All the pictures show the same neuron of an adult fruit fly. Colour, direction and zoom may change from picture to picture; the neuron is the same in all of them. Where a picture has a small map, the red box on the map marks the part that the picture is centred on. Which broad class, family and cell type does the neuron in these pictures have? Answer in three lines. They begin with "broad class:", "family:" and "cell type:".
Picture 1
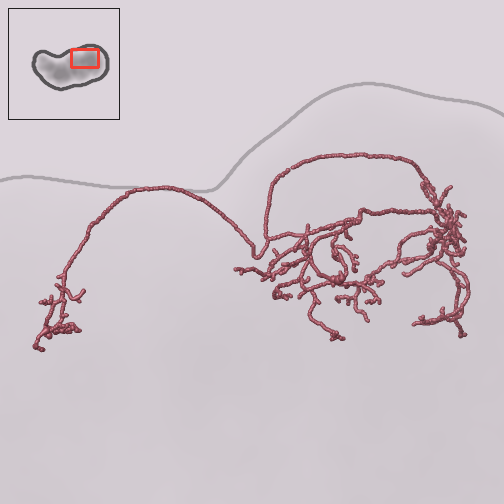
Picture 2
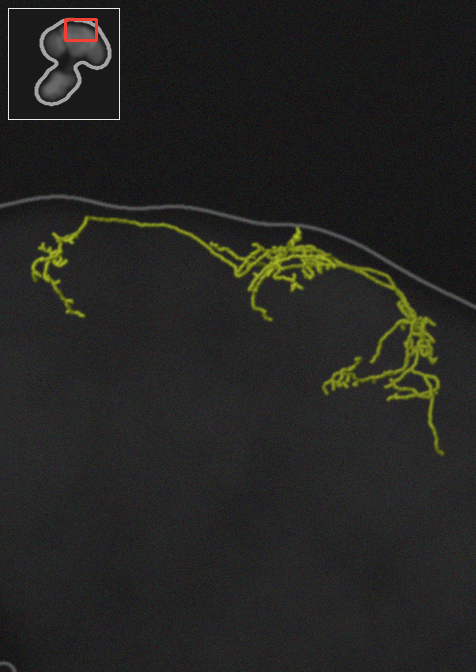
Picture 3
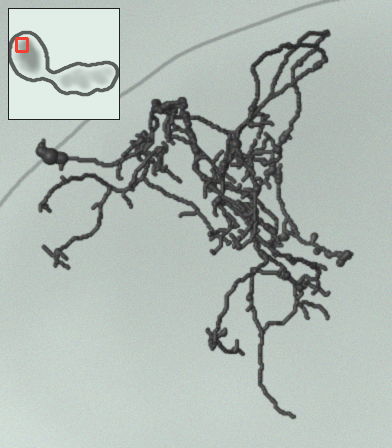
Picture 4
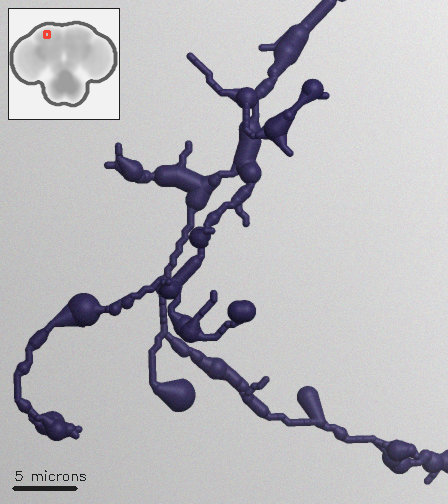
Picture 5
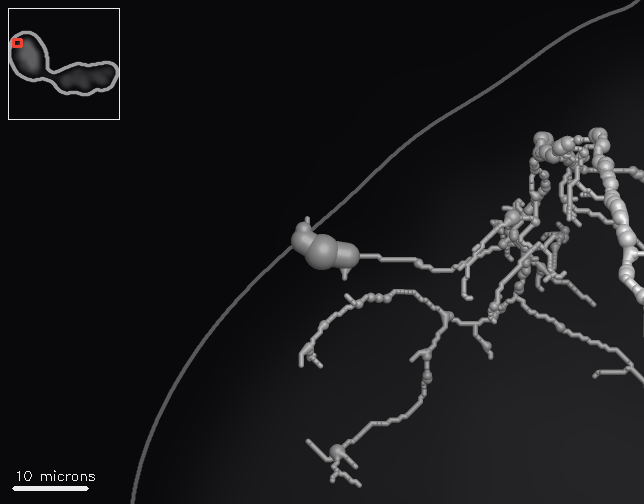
broad class: central-brain intrinsic neuron
family: hemilineage SMPad1
cell type: SMP703m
